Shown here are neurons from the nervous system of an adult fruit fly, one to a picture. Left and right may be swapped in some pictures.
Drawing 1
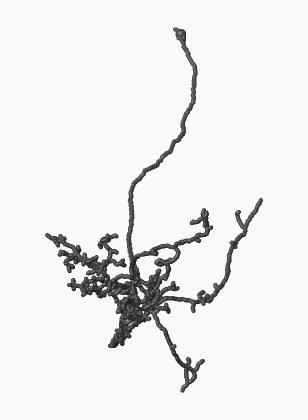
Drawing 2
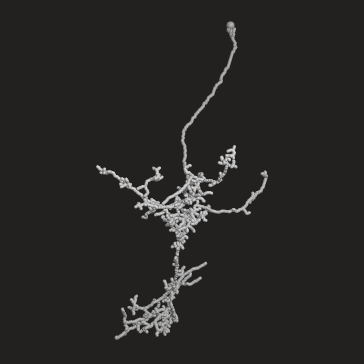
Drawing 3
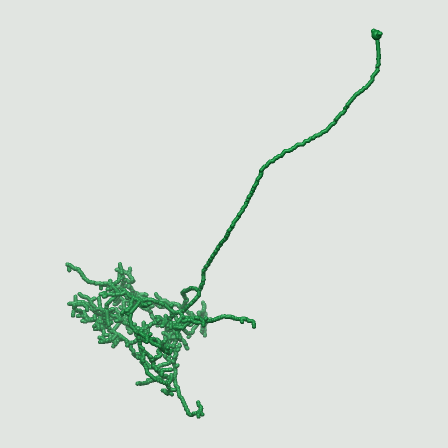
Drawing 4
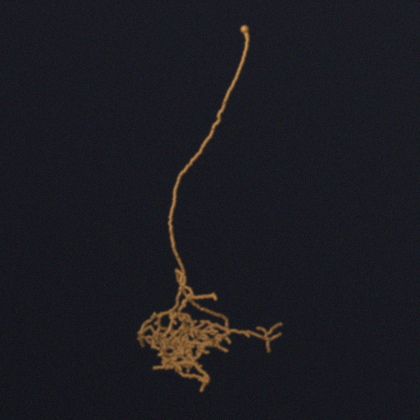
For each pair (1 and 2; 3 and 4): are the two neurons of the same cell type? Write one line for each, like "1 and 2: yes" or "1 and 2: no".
1 and 2: no
3 and 4: yes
